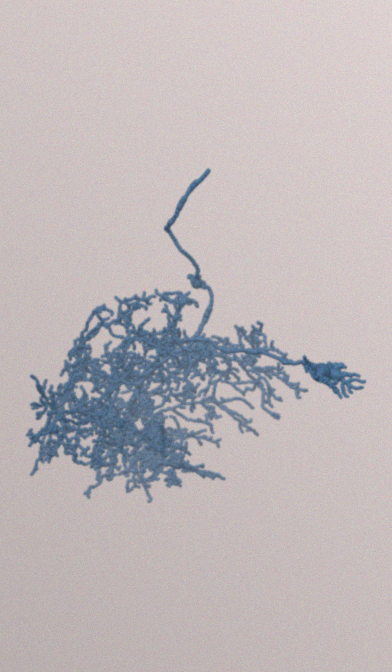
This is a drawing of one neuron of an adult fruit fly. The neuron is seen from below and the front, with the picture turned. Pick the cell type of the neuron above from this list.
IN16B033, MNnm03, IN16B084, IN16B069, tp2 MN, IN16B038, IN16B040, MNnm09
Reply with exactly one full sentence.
The cell type name tp2 MN applies to this neuron.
